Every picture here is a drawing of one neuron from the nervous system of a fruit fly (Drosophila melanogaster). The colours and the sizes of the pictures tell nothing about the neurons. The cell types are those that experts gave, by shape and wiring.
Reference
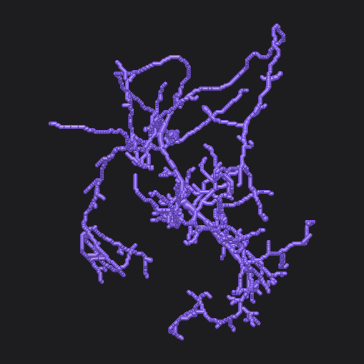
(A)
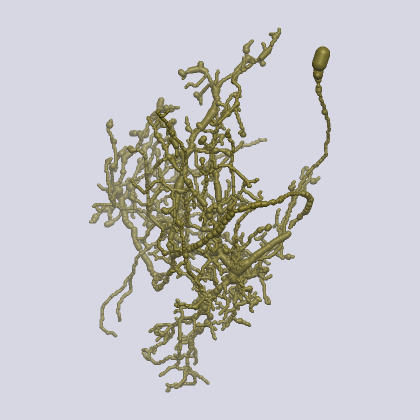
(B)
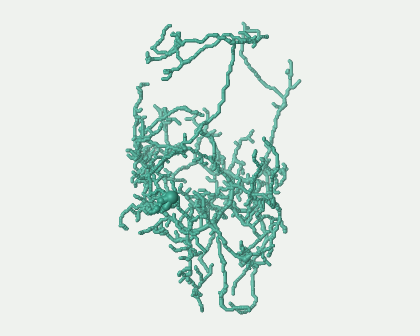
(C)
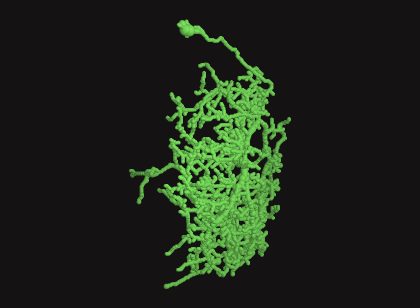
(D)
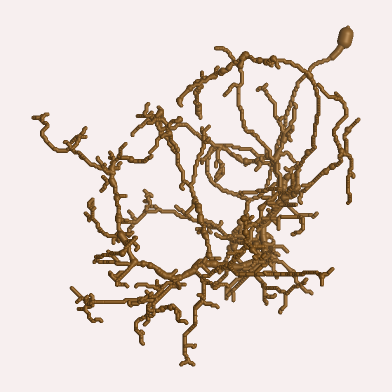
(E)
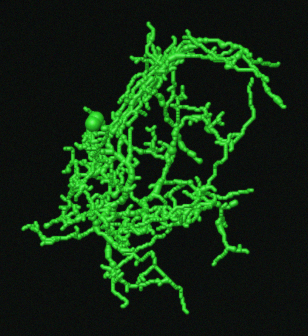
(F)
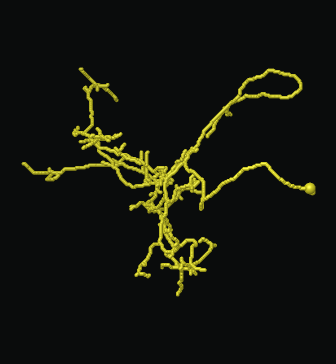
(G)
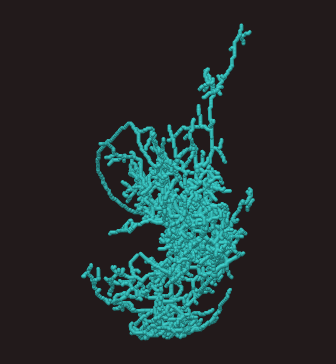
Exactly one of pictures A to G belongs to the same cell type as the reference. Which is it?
D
